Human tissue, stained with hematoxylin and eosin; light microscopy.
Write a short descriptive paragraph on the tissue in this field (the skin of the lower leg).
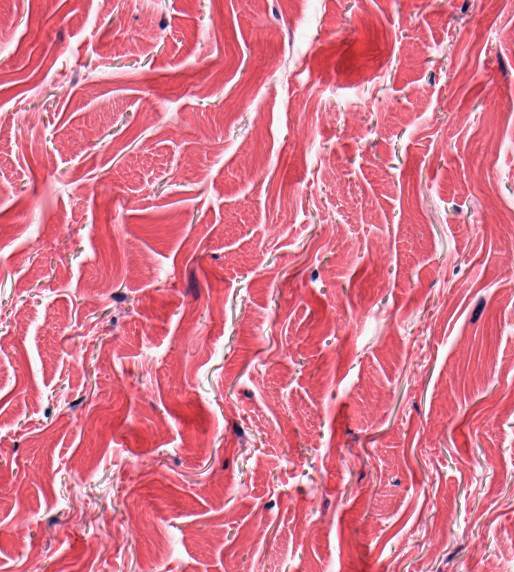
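Dense bundles of pink fibres occupy the entire field; no epithelium is present. The bundles are wavy and interweave in many directions. Sparse nuclei, small, dark and mostly elongated, lie singly between them. Neither glands, tubules nor follicles appear.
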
